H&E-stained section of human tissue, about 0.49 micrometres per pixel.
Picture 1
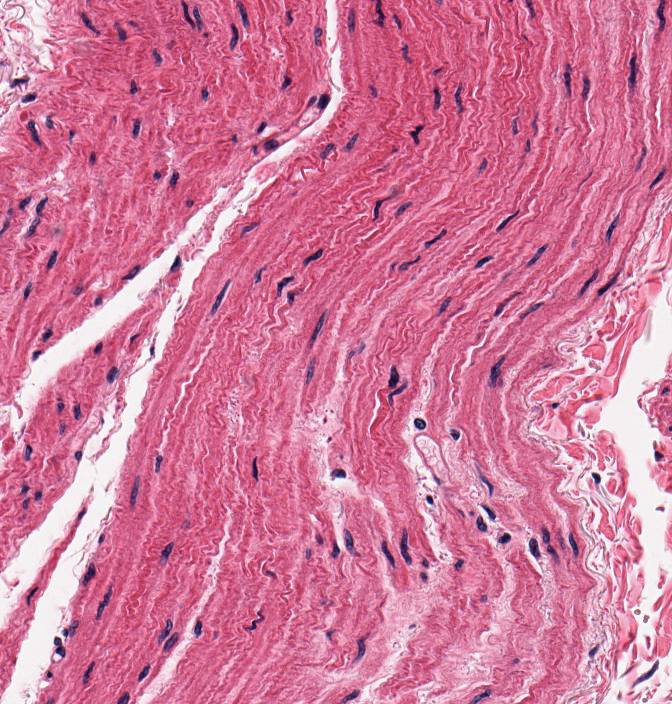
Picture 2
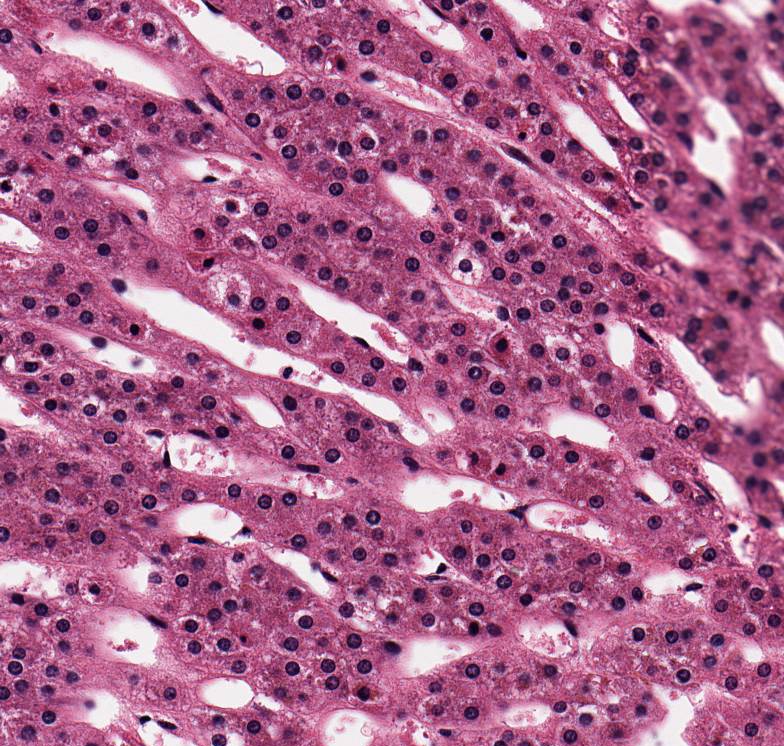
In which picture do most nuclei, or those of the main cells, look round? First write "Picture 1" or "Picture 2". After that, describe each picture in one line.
Picture 2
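In picture 1: The nuclei are elongated, dark blue-purple and lie parallel to the fibres.
In picture 2: Most of these cells have a single round, centrally placed nucleus.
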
